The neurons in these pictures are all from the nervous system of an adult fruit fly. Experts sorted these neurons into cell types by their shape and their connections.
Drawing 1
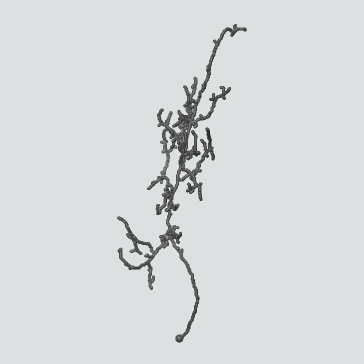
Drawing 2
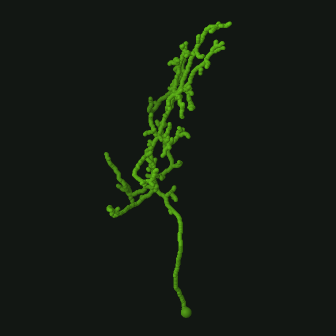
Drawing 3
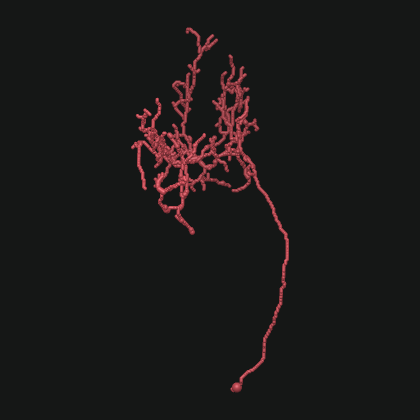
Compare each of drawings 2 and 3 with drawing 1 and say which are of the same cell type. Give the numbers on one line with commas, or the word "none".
3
